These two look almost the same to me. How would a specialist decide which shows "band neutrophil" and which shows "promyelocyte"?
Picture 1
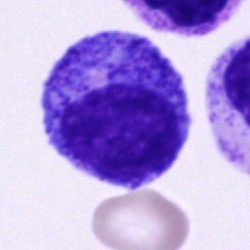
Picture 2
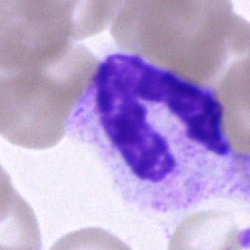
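Picture 1 shows a promyelocyte, and picture 2 shows a band neutrophil. The promyelocyte has a round outline with a slightly rough edge, whereas the band neutrophil's outline is irregular and poorly defined at its lower edge. The promyelocyte's chromatin stains a deep purple-blue, while in the band neutrophil it is dark purple and coarsely clumped, and no nucleoli are visible.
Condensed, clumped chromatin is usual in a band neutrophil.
The band neutrophil's nucleus is a single curved band bent into a horseshoe, with its open side facing downward.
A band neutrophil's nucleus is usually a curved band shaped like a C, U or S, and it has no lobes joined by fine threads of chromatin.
In the promyelocyte, the cytoplasm is blue-purple, with dark purple granules scattered through it. A red blood cell lies just below the promyelocyte and almost touches it, while red cells press against the upper and left sides of the band neutrophil.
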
